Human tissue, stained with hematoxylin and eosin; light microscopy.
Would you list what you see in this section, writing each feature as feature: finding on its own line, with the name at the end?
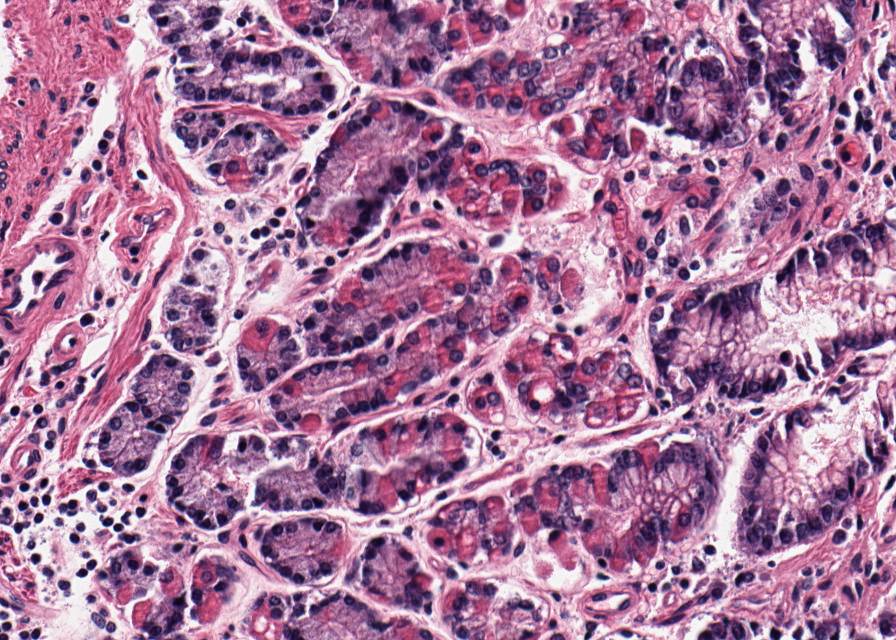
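Parietal cells: bright pink cytoplasm, round central nuclei, scattered among glands
Chief cells: purple granular cytoplasm, basal nuclei, forming much of gland lining
Right-side glands: columnar cells, pale foamy mucinous cytoplasm
Stroma: cluster of small lymphocytes, dark round nuclei, lower left
Name: stomach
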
